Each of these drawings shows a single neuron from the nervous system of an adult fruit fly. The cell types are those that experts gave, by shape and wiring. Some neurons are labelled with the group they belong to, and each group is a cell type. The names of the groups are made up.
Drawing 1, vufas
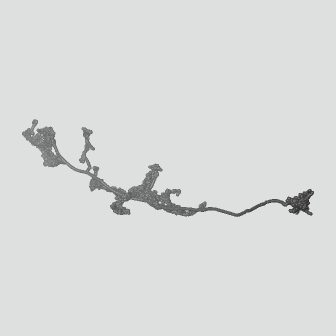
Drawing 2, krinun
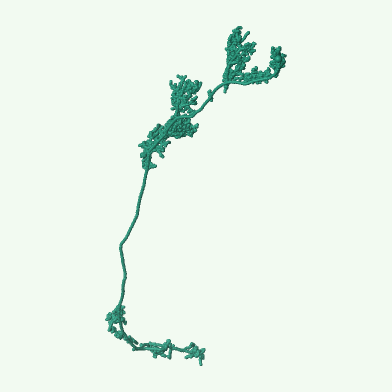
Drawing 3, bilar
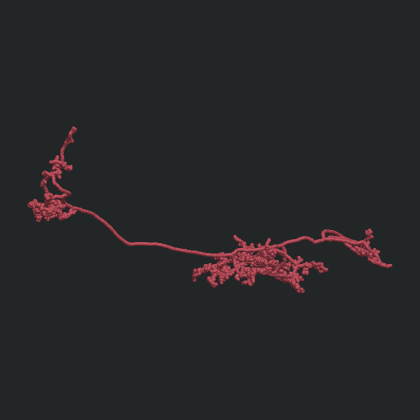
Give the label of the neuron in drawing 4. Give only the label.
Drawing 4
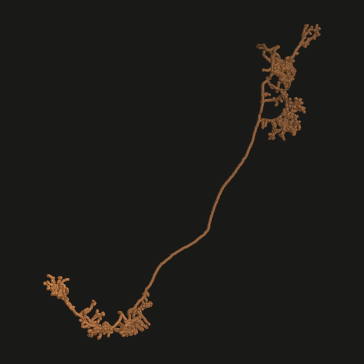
bilar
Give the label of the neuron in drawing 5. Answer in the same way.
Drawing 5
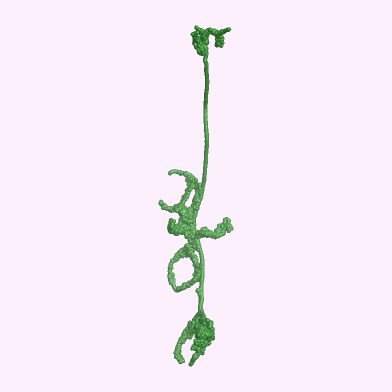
vufas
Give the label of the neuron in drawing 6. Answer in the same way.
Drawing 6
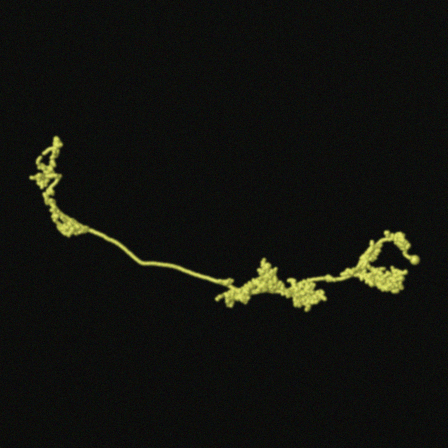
krinun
